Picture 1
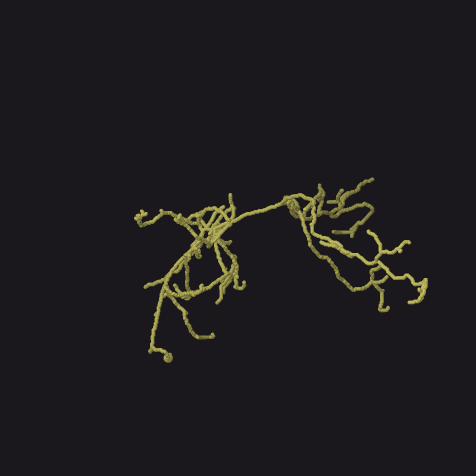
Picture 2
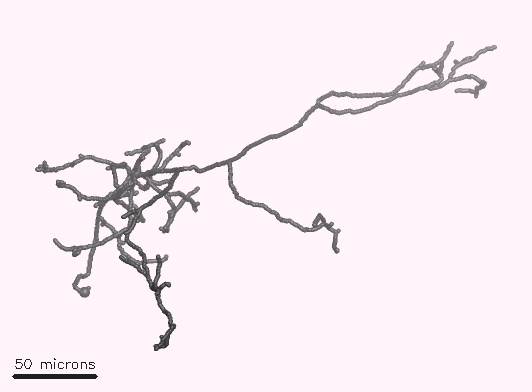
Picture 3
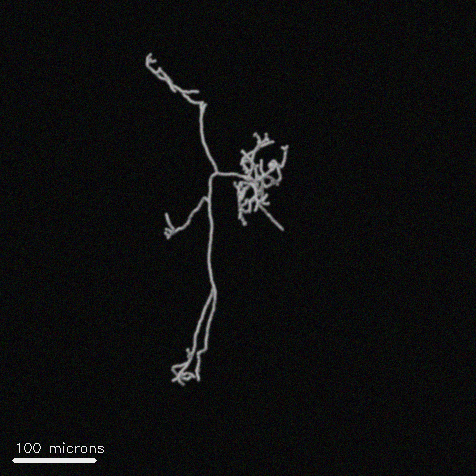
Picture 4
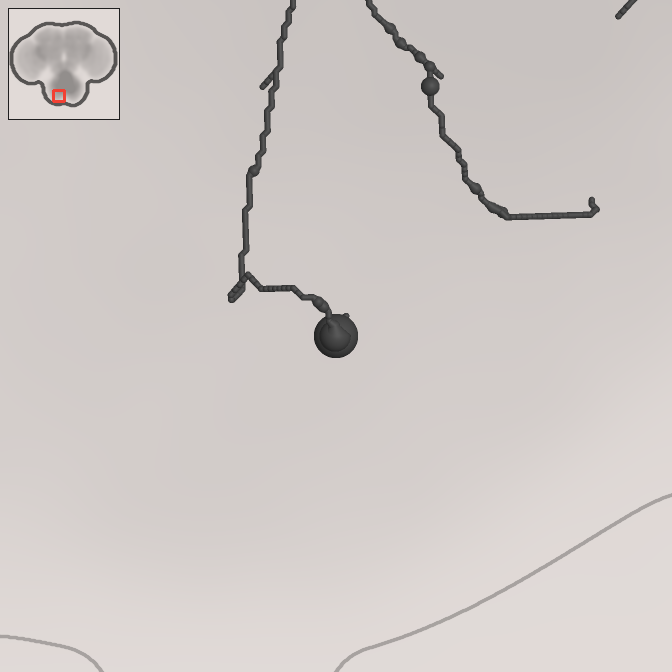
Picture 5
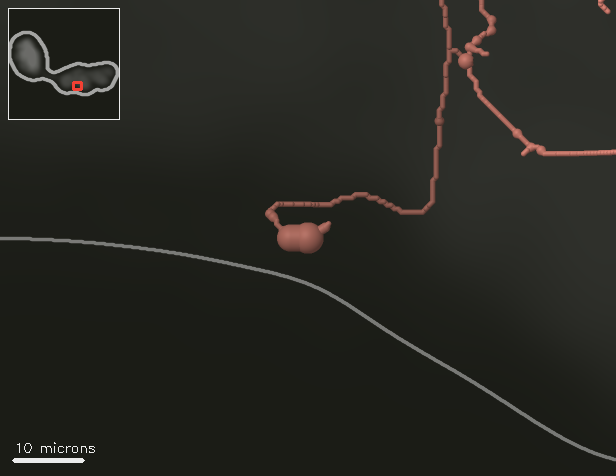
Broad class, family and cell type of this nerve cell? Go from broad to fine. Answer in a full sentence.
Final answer: A nerve-cord intrinsic neuron of hemilineage 07B, type IN07B045.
